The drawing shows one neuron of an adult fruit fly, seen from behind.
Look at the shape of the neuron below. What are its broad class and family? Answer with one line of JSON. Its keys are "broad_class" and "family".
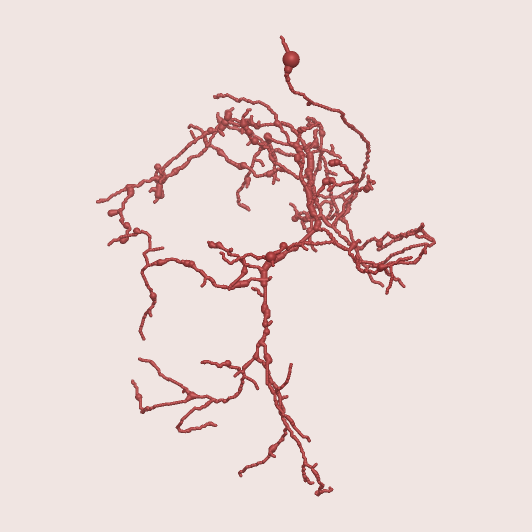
{"broad_class": "nerve-cord intrinsic neuron", "family": "hemilineage 03A"}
